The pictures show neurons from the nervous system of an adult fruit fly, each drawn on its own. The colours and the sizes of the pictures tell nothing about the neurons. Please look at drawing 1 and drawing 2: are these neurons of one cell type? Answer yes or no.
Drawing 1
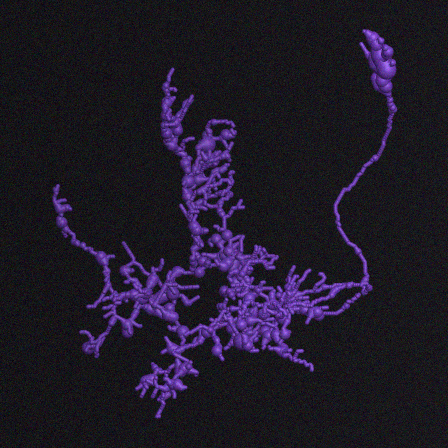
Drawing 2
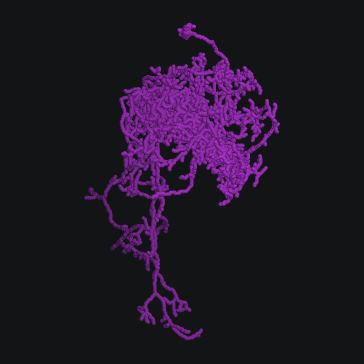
no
